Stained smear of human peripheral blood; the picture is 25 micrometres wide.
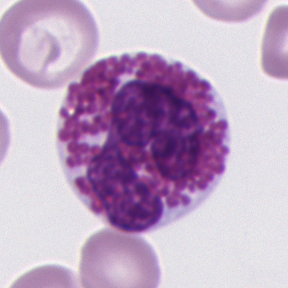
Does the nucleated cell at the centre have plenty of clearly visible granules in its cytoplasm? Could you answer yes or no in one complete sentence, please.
Yes, it is many visible granules that the cytoplasm of this cell contains.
